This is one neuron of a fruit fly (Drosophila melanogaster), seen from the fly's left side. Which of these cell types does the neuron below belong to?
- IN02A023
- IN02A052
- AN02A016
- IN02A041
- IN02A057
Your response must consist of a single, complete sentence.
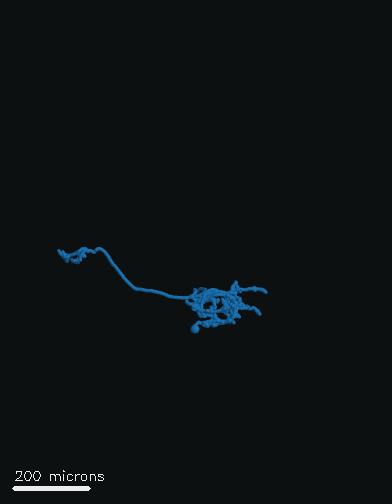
As for cell type, this neuron is AN02A016.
